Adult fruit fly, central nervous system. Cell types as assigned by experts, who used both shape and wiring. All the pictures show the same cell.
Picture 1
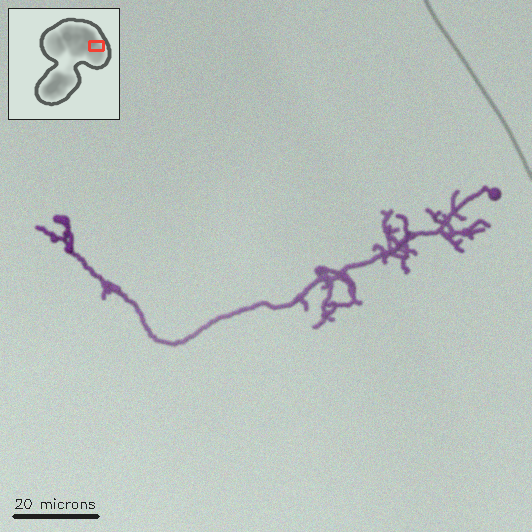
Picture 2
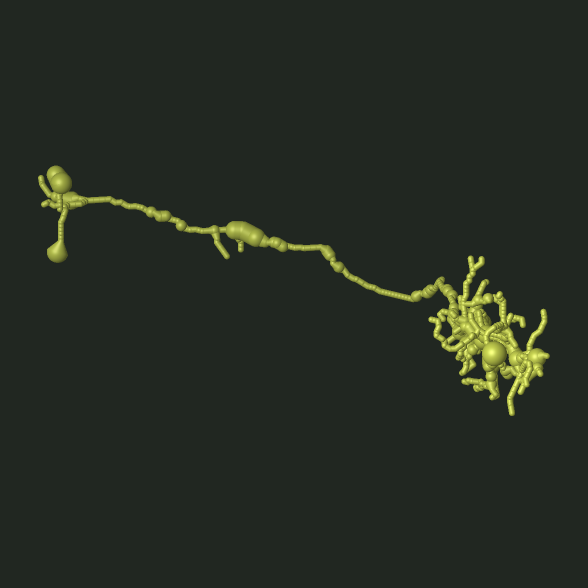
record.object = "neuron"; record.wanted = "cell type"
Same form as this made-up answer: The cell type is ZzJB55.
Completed: The cell type is Tm12.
